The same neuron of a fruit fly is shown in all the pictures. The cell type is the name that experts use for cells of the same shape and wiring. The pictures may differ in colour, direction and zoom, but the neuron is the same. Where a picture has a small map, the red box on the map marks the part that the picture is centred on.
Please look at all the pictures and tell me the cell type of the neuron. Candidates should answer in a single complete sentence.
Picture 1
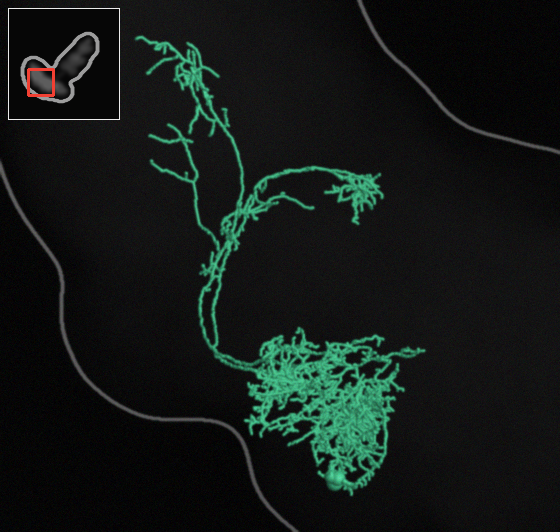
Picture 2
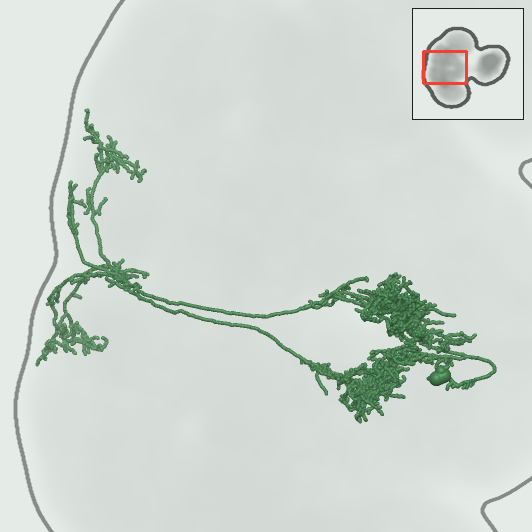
This neuron is given the cell type PRW004.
